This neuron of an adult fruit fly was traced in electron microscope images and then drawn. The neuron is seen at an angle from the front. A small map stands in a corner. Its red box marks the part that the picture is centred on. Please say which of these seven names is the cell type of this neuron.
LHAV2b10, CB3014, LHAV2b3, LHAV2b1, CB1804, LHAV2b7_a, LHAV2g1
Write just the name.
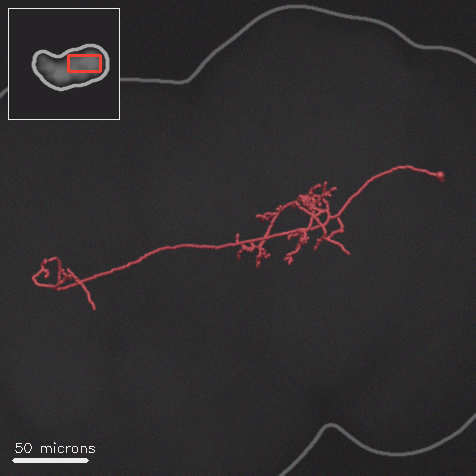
CB3014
